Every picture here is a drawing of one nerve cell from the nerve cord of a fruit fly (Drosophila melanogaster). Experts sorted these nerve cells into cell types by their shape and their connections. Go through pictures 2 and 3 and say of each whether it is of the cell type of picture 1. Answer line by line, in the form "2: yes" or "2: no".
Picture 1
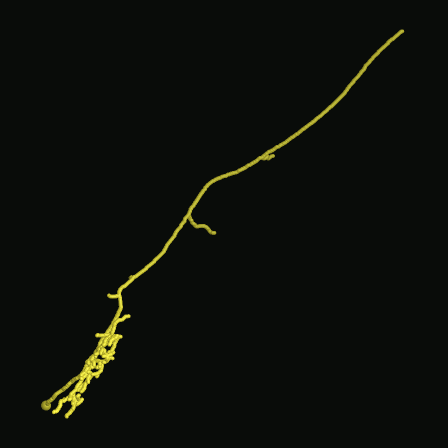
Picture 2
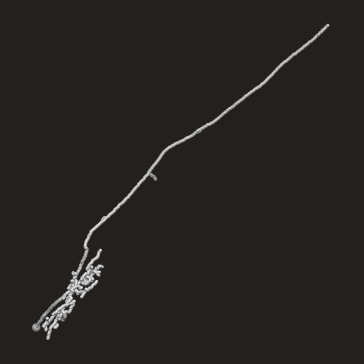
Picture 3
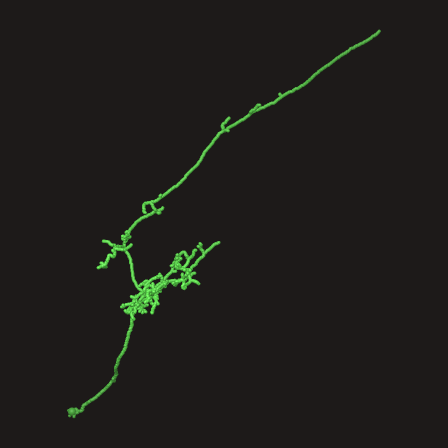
2: yes
3: no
